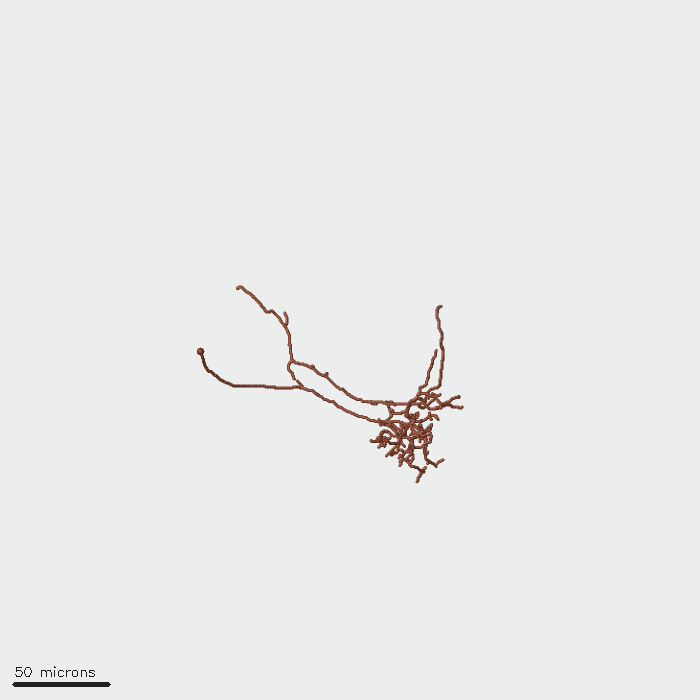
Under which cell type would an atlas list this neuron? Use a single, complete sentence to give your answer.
This neuron belongs to the cell type CB1213.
